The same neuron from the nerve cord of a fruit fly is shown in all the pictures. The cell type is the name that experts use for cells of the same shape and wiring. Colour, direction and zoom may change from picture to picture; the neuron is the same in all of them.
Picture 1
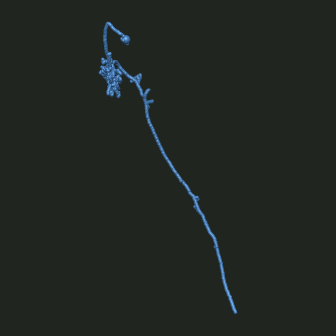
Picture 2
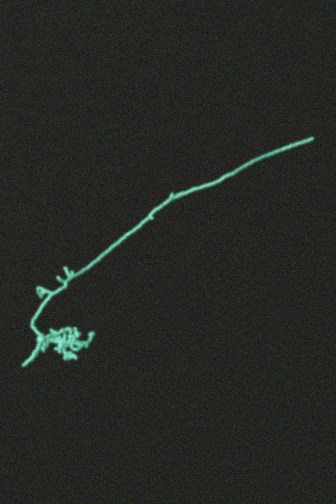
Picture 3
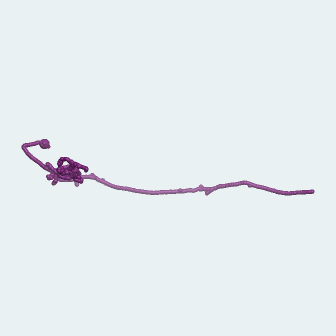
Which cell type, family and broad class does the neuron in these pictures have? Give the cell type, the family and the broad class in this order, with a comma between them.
AN19B093, hemilineage 19B, ascending neuron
